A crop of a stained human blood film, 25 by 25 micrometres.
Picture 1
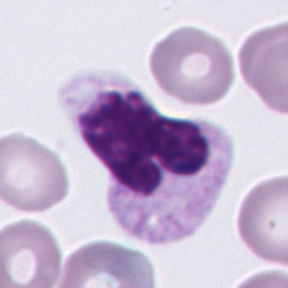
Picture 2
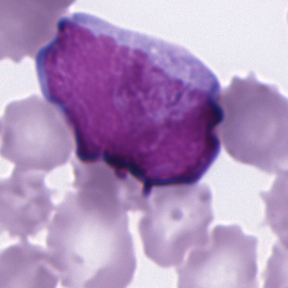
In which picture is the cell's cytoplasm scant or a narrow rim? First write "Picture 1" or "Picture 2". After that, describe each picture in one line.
Picture 2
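What picture 1 shows: The cytoplasm is plentiful and lies mostly below and to the right of the nucleus.
What picture 2 shows: The nucleus fills most of the cell.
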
